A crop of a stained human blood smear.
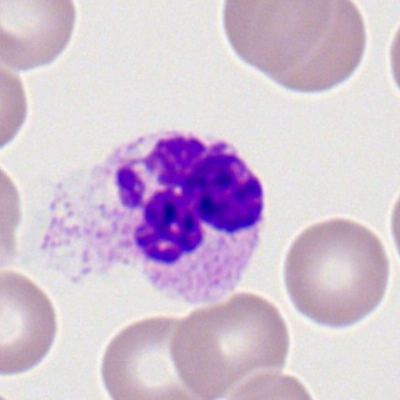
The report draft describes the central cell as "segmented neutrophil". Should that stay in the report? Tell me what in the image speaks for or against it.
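Segmented neutrophil is a good call here. What settles it is the granules: fine and pink-purple, scattered through the cytoplasm.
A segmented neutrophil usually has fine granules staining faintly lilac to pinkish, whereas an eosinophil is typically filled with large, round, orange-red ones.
So the granules speak for segmented neutrophil and against eosinophil. The nucleus, meanwhile, is split into several separate lobes.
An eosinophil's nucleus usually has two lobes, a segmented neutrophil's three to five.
Several lobes sit better with segmented neutrophil. You'll also see dark purple, coarsely clumped chromatin and pale pinkish-lilac cytoplasm, more of it to the left of the nucleus than to the right, with the outline irregular and faint along the left side.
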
